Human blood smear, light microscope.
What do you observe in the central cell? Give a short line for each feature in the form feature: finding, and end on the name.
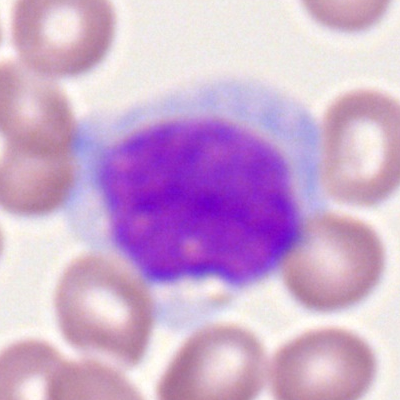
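Nucleus: fills most of the cell
Cytoplasm: moderate pale blue rim
Chromatin: deep purple, mottled and patchy
Granules: none distinct
Name: monocyte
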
